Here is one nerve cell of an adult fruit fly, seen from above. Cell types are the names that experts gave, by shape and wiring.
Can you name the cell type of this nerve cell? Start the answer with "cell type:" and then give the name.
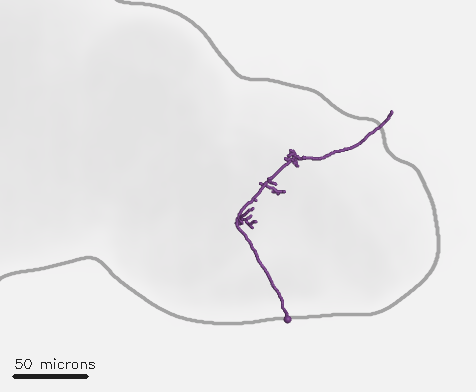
cell type: C2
